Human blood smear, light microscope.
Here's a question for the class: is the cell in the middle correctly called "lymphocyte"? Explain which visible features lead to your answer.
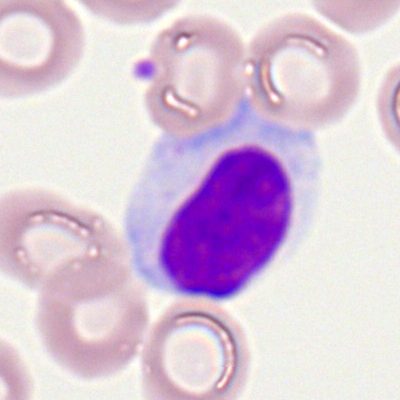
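Lymphocyte suits this cell, I'd say. Its chromatin is dense and deep purple right through the nucleus.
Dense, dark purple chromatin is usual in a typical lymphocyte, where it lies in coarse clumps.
The density and colour here speak for lymphocyte. The cytoplasm is pale blue, mostly on the upper left side of the nucleus, and shows neither granules nor vacuoles.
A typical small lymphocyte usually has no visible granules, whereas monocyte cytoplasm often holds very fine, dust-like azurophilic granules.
So the granule-free cytoplasm favours lymphocyte and tells somewhat against monocyte. Two red cells press on its upper edge.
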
